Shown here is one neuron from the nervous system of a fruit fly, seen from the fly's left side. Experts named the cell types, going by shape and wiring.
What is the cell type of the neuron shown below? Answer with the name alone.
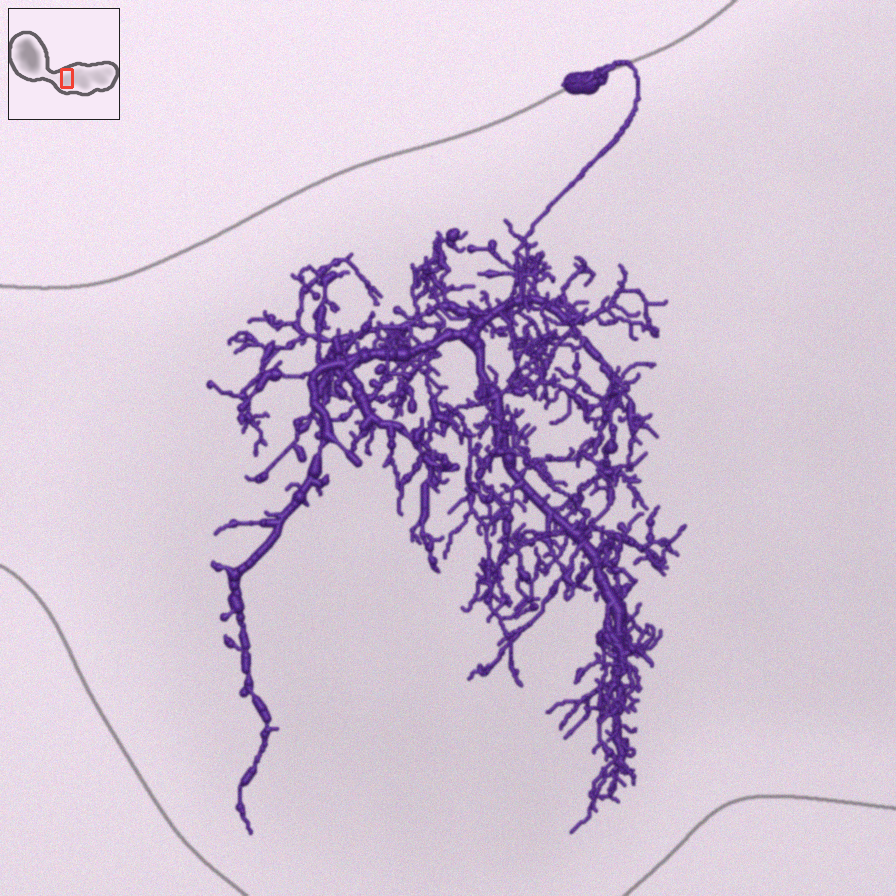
IN19A022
